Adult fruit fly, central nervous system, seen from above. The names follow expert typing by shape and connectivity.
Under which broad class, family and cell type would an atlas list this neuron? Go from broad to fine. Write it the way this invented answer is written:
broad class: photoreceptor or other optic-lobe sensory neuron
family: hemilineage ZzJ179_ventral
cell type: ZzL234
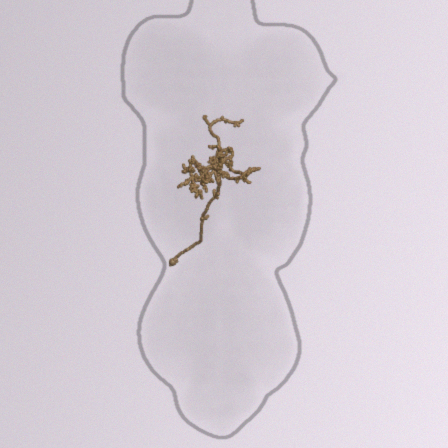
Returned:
broad class: nerve-cord intrinsic neuron
family: hemilineage 12A
cell type: vMS12_c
